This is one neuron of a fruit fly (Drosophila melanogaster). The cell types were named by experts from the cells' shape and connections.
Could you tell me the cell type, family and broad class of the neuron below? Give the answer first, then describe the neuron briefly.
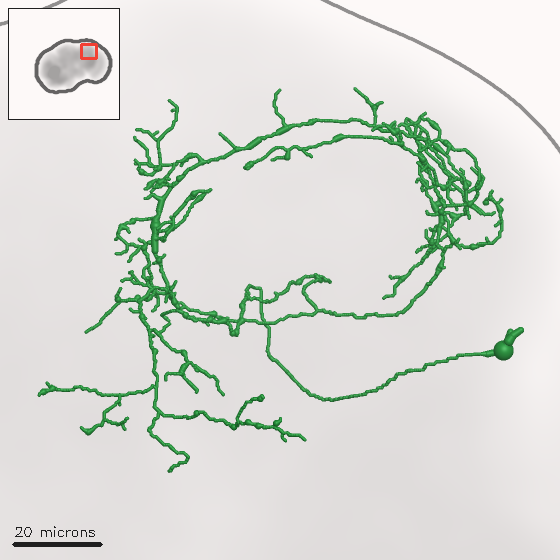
It is of cell type SLP006. Its family is hemilineage SLPal1. This is a central-brain intrinsic neuron. The cell body can be seen on the right of the picture. From left to right in the picture it spans about 110 microns. The picture shows dozens of branch ends.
